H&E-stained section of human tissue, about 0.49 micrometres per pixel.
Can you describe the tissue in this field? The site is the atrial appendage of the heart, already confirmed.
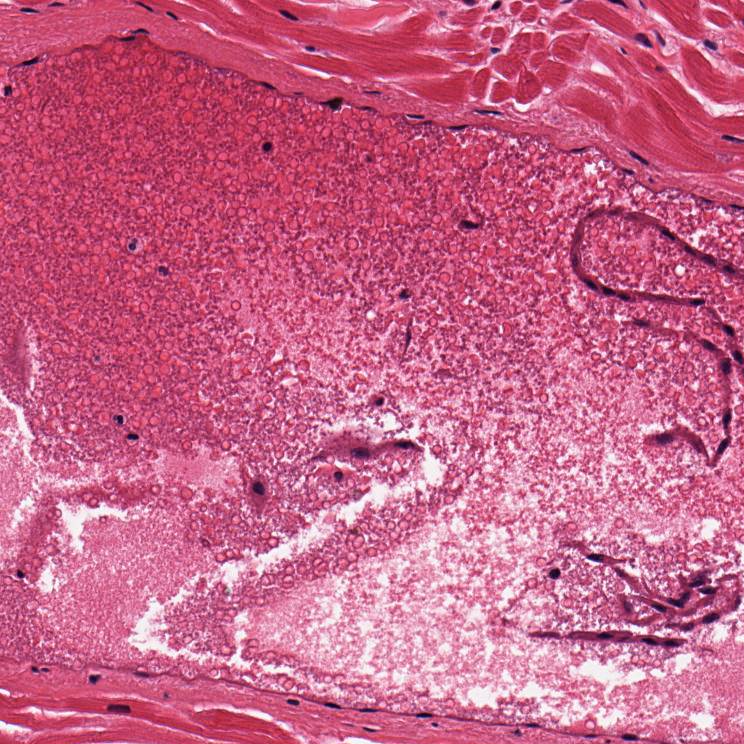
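Field content first: a large mass of tightly packed red blood cells lies within a lumen and fills most of the field. Cell appearance next: the red blood cells are small round pink discs without nuclei. Other cells: only a few scattered cells with dark round nuclei lie among them. Last, in the upper right, a thin curved strand bearing flattened elongated nuclei loops through the blood.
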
